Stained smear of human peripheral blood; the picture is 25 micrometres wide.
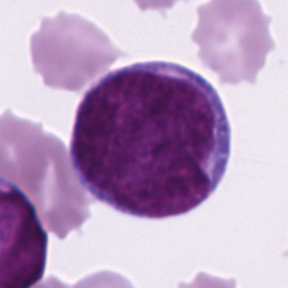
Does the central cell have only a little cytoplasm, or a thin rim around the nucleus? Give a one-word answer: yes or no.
Yes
